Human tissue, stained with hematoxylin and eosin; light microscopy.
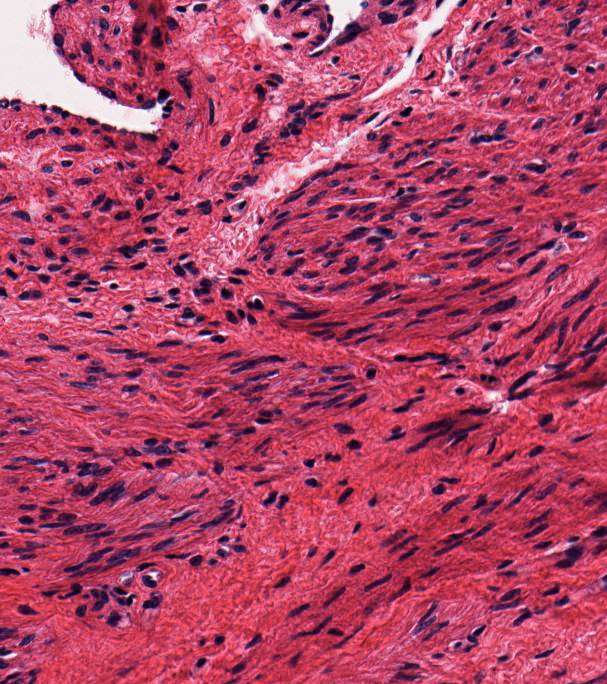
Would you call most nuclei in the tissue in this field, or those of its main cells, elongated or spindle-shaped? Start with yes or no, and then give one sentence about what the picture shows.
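Yes. The nuclei are elongated and stain dark purple.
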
